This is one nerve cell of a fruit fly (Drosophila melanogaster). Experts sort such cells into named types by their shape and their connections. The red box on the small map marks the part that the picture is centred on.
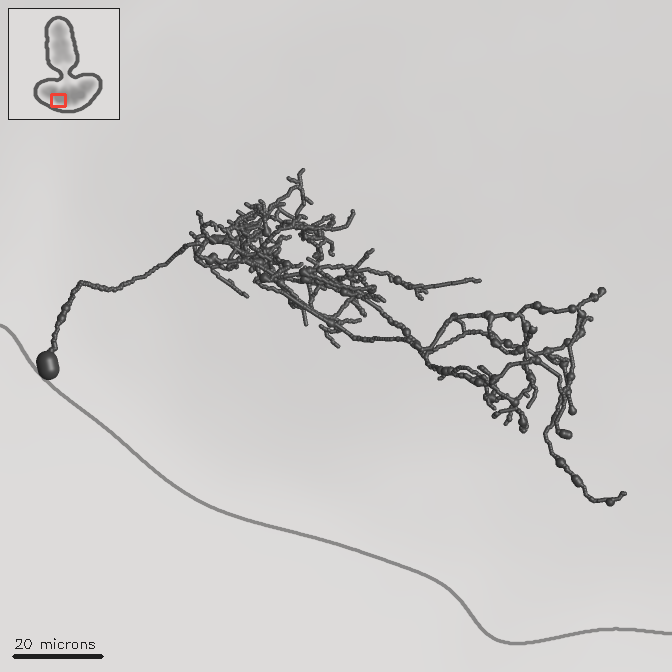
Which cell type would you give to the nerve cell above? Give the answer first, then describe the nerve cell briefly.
The cell type is LHAV4c2. This is a central-brain intrinsic neuron. It is in the brain and does not reach the nerve cord. Its cell body lies on the left of the picture. By the scale bar it is about 130 microns wide in this view.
